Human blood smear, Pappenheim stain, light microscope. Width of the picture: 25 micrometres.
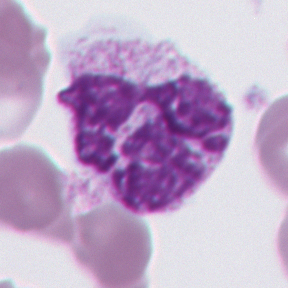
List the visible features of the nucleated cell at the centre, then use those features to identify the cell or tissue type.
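Most of the cell is taken up by the nucleus, so cytoplasm shows mainly at the top and lower left. No nucleoli can be made out. Many fine pinkish-purple granules fill the cytoplasm, and there are no vacuoles. This is a segmented neutrophil.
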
